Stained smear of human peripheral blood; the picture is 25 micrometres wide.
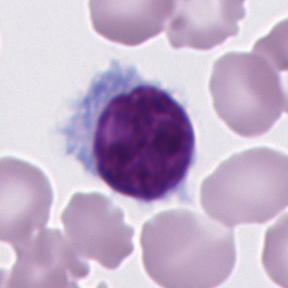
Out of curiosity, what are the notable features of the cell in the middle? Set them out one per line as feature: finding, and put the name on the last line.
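Size: about 12 micrometres across
Nucleus: about 9 micrometres across
Nuclear outline: round, without indentation or lobes
Nuclear position: toward the lower right of the cell
Nuclear share: about 70% of the cell's area
Cytoplasm: pale blue, mostly on the upper-left side of the nucleus
Margin: fine hair-like projections fringing the upper-left edge of the cytoplasm
Name: hairy cell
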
